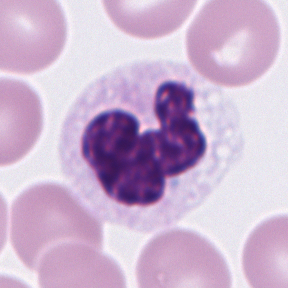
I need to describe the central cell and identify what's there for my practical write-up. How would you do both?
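Observed: a roughly round, smooth cell outline. The cytoplasm is pale lilac-grey and holds fine, faint granules. The nucleus lies in the middle of the cell rather than pressed against one edge. Identification: segmented neutrophil.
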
